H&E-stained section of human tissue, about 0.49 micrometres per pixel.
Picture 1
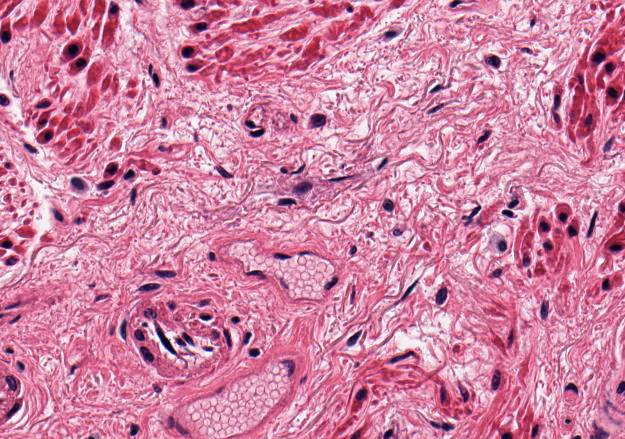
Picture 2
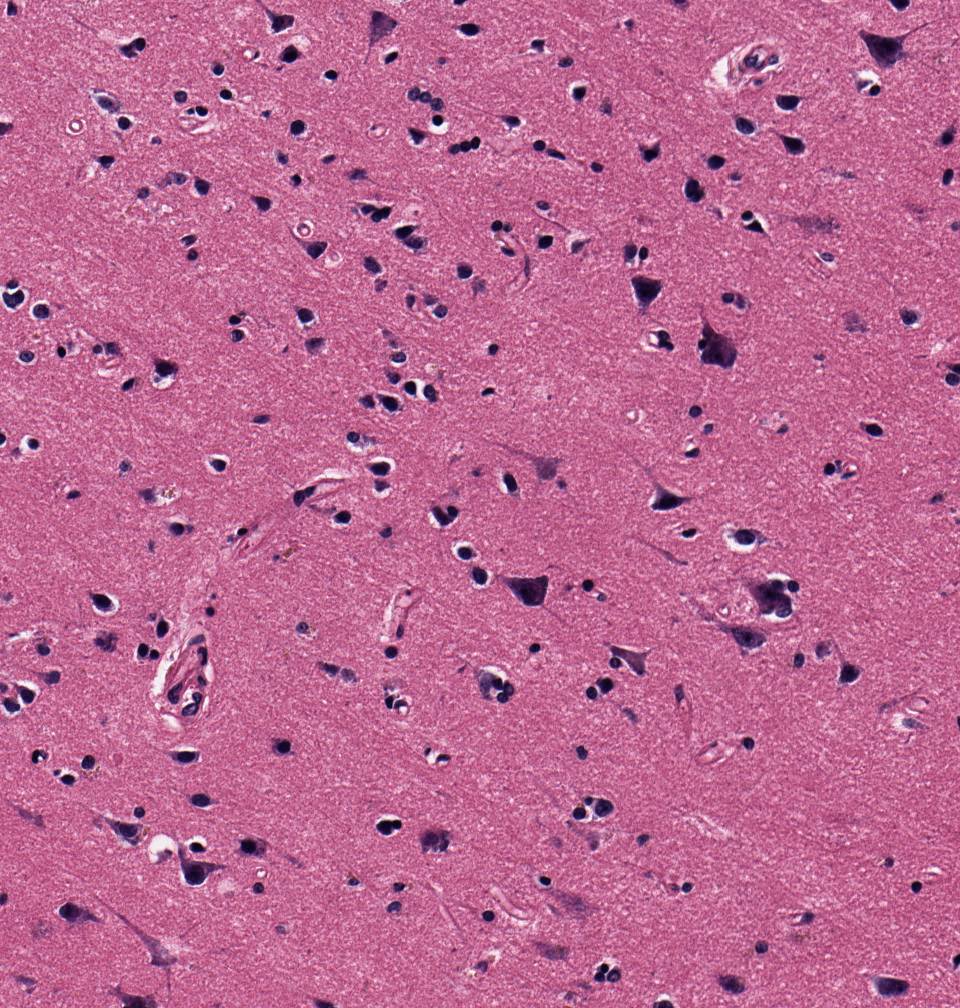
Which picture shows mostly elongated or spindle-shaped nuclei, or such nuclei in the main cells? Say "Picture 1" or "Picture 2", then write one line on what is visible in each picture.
Picture 1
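What picture 1 shows: Small dark spindle-shaped nuclei are sparsely scattered through the loose stroma.
What picture 2 shows: Small round dark nuclei with little visible cytoplasm are far more numerous than the triangular cells.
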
